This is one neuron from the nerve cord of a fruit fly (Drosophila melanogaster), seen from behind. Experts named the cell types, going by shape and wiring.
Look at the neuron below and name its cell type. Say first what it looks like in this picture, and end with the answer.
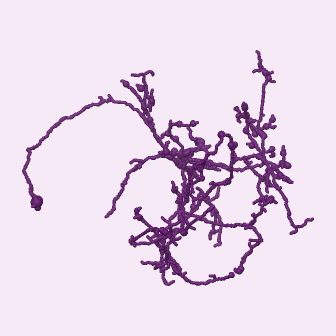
Dozens of branch ends can be seen. In this view it is about as wide as it is tall. This is a nerve-cord intrinsic neuron. It is of cell type IN12B053.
